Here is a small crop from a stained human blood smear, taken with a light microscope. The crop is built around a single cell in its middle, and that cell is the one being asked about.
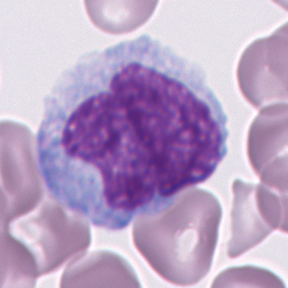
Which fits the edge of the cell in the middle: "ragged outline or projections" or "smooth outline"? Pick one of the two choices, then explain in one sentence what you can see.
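Ragged outline or projections. The cell outline is roughly round with a finely ragged, fuzzy edge.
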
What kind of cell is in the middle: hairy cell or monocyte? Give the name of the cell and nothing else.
monocyte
